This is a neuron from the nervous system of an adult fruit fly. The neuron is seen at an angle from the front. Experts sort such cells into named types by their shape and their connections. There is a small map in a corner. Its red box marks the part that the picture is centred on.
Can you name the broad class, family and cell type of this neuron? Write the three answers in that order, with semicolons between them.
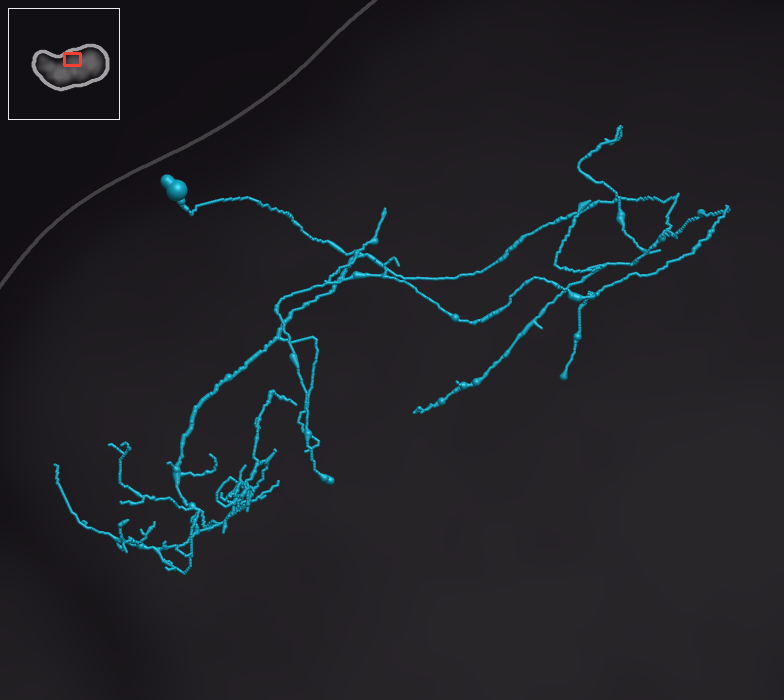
central-brain intrinsic neuron; hemilineage DL1_dorsal; LHPV5b1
